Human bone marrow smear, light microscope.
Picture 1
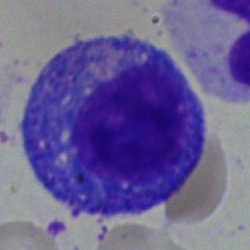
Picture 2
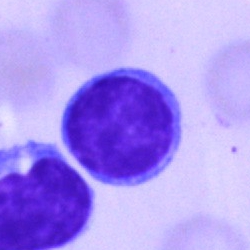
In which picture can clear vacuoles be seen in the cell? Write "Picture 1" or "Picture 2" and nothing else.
Picture 1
